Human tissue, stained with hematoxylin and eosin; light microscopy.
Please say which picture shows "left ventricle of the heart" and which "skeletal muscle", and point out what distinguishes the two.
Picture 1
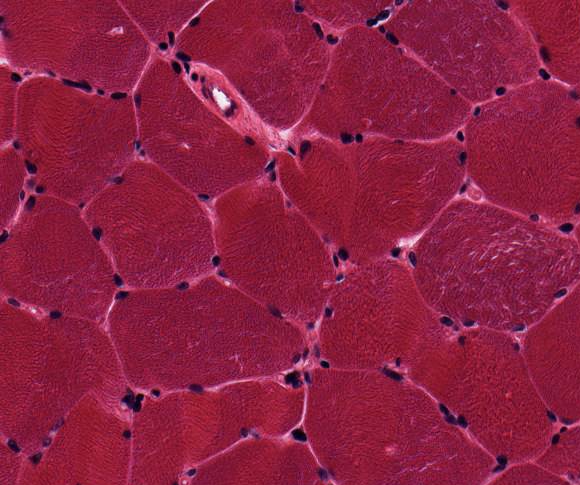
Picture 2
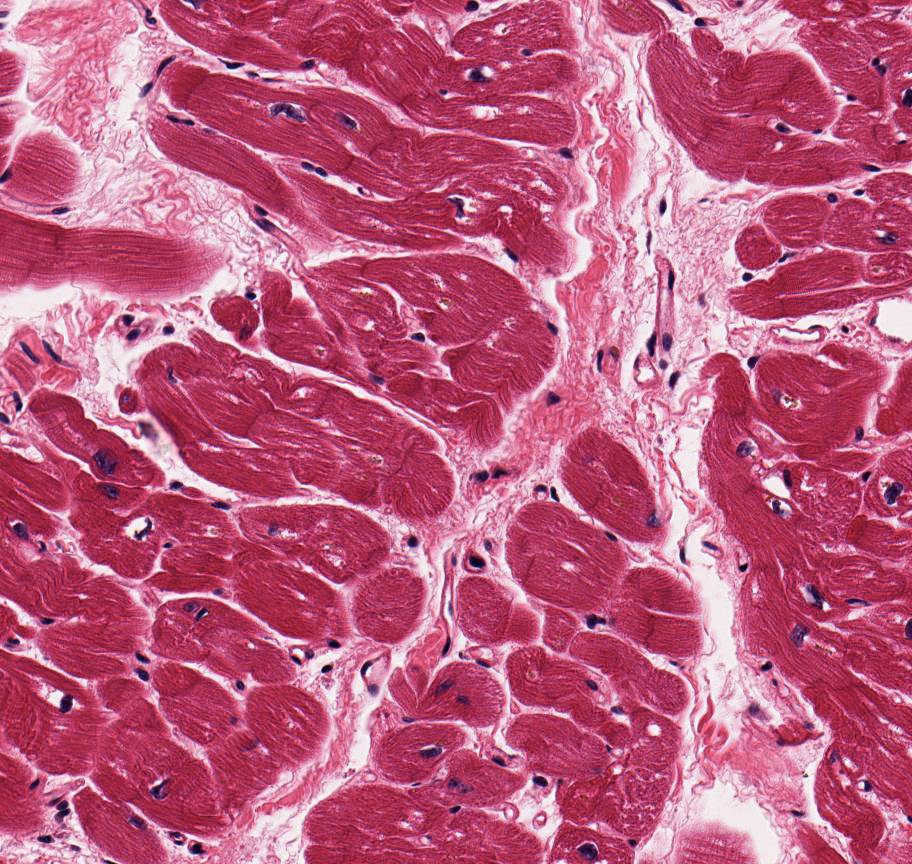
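Picture 1 is skeletal muscle; picture 2, the left ventricle of the heart. Nuclei first: in picture 1 they are small, dark, flattened and at the fibre edges; in picture 2 several are central, each ringed by a small pale clear zone.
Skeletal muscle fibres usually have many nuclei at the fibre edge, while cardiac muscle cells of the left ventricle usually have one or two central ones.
Fibre profile next: picture 1 has fibres of similar size and angular shape, parted only by thin pale connective tissue strands; picture 2 has most fibres in the lower half cut across or obliquely, and lengthwise ones at upper left.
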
